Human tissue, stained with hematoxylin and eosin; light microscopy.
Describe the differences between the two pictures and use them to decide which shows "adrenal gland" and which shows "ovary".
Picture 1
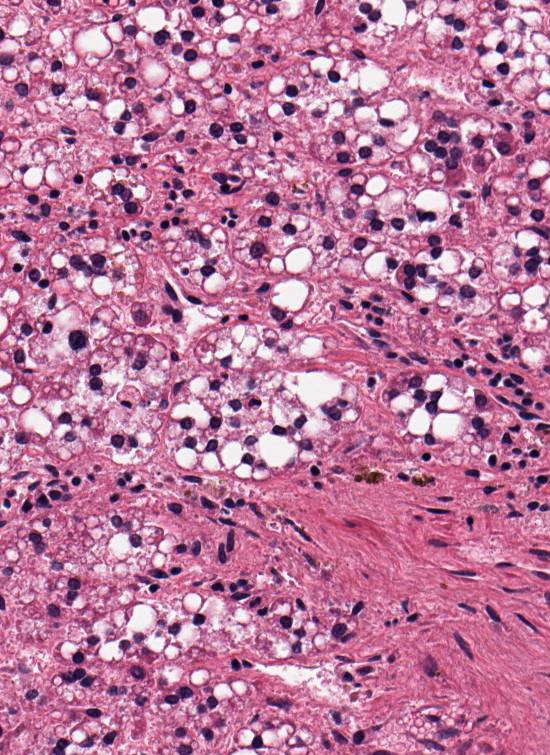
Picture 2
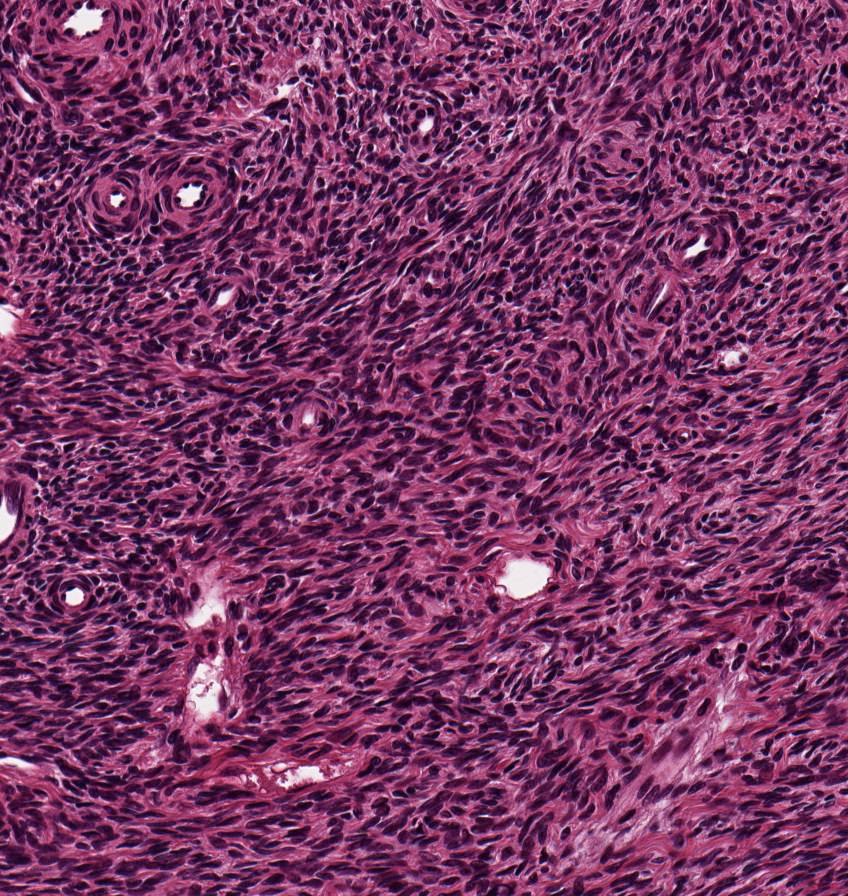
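Adrenal gland: picture 1. Ovary: picture 2. Picture 1: cells in nests across most of the field, separated by thin pink fibrous septa. Most cells hold several clear round vacuoles of varying size. Nuclei of these vacuolated cells small, round, darkly stained; cytoplasm between vacuoles pale pink, finely granular. Picture 2: whole field densely packed spindle cells in short, intersecting, swirling fascicles. Upper left: cells wrapped in concentric whorls around small round vascular lumina. Nuclei dark, crowded, oval to elongated; cytoplasm scant, ill-defined, pink.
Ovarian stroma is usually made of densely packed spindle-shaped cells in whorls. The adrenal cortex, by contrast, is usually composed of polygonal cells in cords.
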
